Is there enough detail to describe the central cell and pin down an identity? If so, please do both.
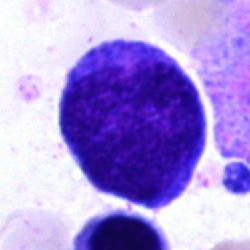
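Scant cytoplasm, at most a thin rim around the nucleus. Chromatin finely granular, stippled. No granules visible. Surface without projections or blebs. Cell: blast.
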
